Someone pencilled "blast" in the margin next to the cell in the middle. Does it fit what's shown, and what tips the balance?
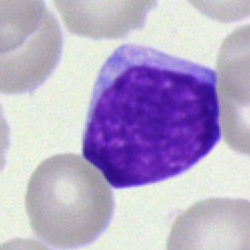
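Let me look first: the outline is angular, with several straight sides and corners. The chromatin is dark purple and finely stippled, with small paler spots scattered through it. Cytoplasm is scant and pale blue, seen mainly as a narrow band along the upper edge, with no granules and no vacuoles. Red cells press against it at the lower left and on the right side.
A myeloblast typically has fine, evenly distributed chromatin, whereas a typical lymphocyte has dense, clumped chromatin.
So the fine stippling here speaks for blast and against lymphocyte.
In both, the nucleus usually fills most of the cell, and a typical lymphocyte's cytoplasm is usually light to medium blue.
The scant, pale blue cytoplasm would therefore sit with either name. Weighing that, I'd say blast fits this cell.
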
